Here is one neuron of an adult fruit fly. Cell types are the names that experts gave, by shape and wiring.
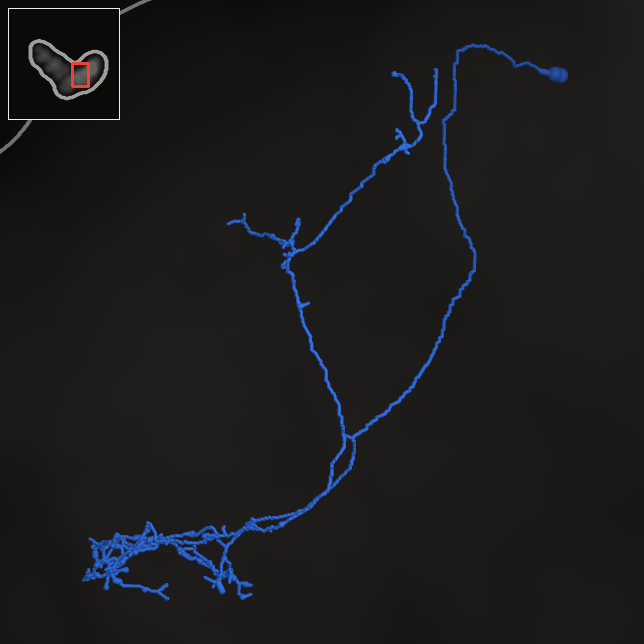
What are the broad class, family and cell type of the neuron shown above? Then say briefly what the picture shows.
This is a central-brain intrinsic neuron. Its family is hemilineage DM1_antero_ventral. The cell type is WED101. The cell body is at the upper right of the picture. The picture shows dozens of branch ends.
